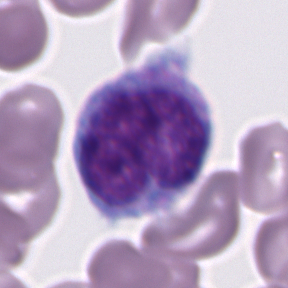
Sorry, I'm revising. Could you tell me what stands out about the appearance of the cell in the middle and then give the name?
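Most of the cell is occupied by the nucleus, so the cytoplasm forms only a narrow rim. A notch in the lower edge of the nucleus makes it appear partly divided into two halves. Its chromatin is deep purple with a fine speckled texture. From the top of the cell, a small pale blue bulge of cytoplasm protrudes. This is a monocyte.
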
